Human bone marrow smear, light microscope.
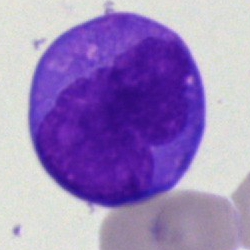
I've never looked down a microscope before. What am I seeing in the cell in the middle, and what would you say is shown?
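A round, smooth outline bounds the cell. Its nucleus occupies most of the cell and is crossed diagonally by a fold. The cytoplasm is a deep blue-purple, with no distinct coarse granules. This is a blast.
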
